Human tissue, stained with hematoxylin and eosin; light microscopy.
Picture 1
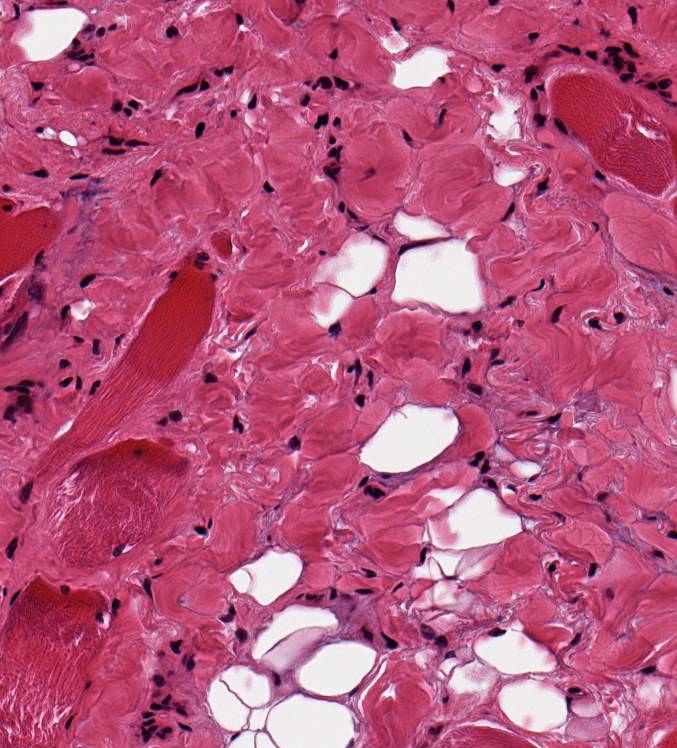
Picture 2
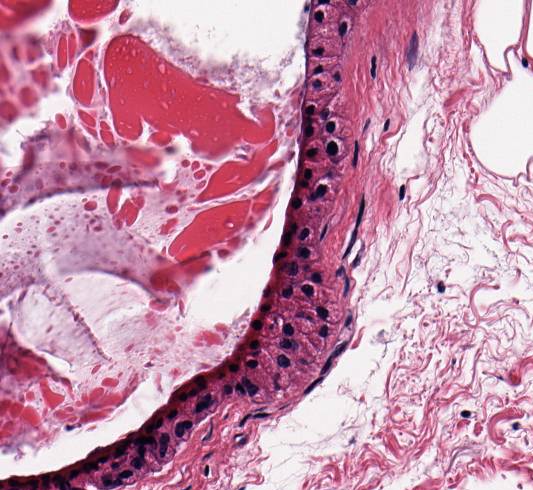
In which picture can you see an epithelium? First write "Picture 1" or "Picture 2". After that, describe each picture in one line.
Picture 2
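Picture 1: No epithelium or glands are present anywhere in the field.
Picture 2: A curved band of epithelium runs from the top centre down to the bottom left, with a lumen on its left and connective tissue on its right.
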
